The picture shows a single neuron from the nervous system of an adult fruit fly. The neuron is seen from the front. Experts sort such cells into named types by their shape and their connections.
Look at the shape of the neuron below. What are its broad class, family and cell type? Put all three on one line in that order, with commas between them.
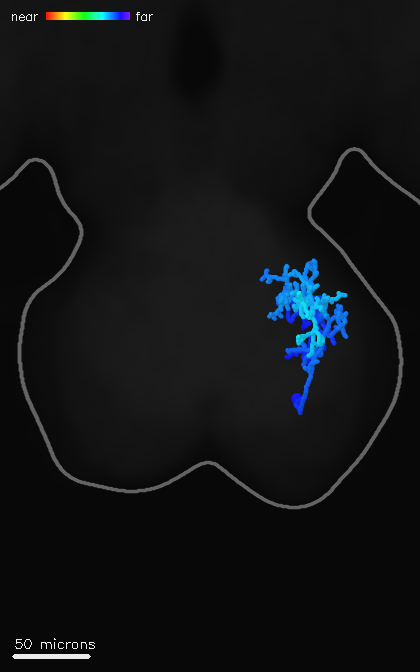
nerve-cord intrinsic neuron, hemilineage 13A, IN13A040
